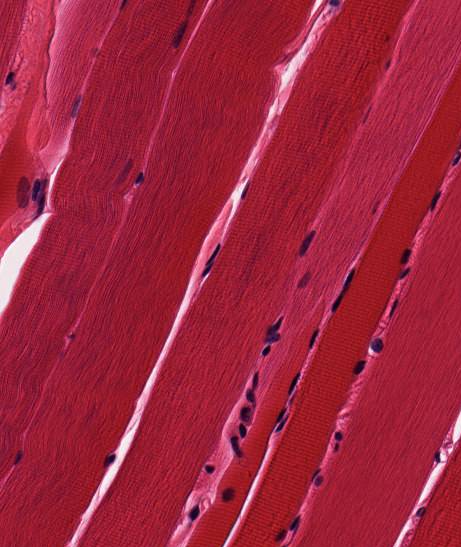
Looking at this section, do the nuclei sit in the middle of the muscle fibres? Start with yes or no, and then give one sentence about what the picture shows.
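No. The muscle fibre nuclei are flattened and lie at the edges of the fibres rather than in their centres.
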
